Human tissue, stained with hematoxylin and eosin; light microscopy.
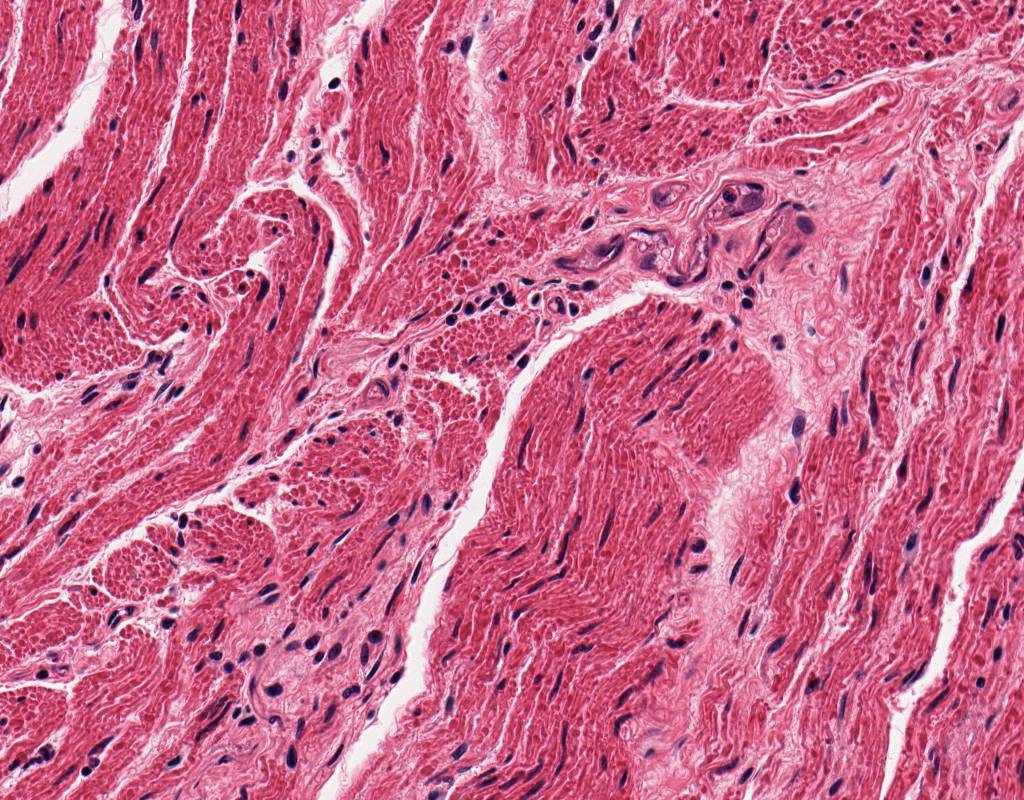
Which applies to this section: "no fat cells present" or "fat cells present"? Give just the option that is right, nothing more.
No fat cells present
